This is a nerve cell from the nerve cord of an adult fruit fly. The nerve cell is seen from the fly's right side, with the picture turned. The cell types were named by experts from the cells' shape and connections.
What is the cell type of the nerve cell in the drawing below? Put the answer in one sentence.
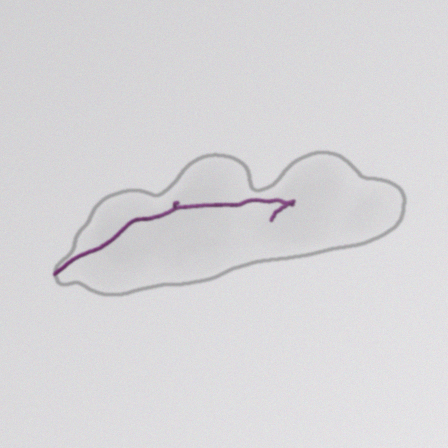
The cell type is LN-DN2.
